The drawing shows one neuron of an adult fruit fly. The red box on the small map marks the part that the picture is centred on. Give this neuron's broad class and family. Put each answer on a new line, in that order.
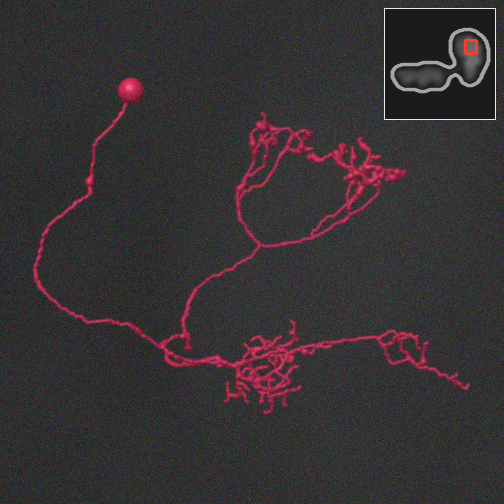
central-brain intrinsic neuron
class CX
